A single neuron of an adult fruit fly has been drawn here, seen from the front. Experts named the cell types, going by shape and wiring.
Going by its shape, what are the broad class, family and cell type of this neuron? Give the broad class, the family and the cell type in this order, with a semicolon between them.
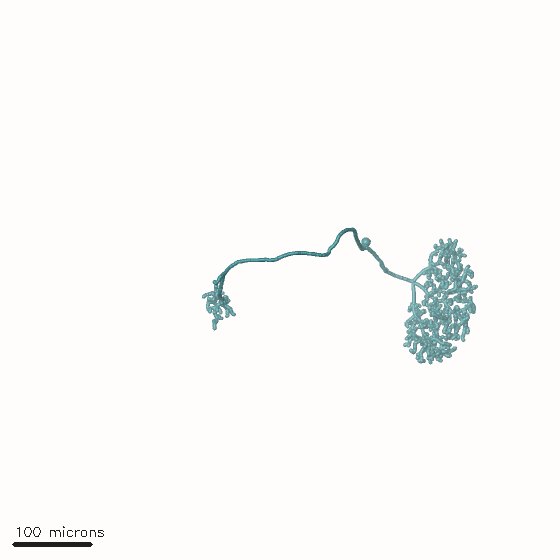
visual projection neuron; Nod; Nod5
